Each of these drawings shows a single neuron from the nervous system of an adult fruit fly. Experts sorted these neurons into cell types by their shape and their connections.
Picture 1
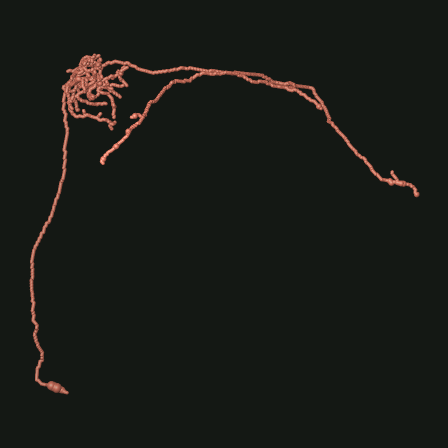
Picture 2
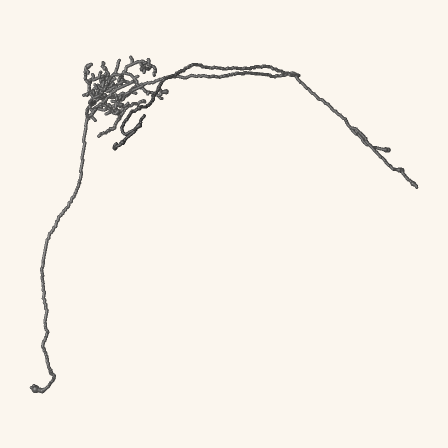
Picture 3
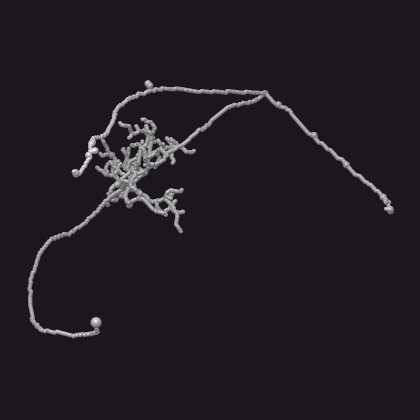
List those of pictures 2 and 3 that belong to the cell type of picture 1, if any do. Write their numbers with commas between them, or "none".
2, 3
